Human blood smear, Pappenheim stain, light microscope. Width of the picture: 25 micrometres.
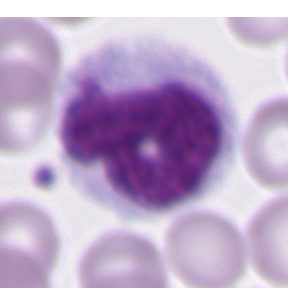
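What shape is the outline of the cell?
Roughly round.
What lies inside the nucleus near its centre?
A small, pale, clear spot.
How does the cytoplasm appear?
Pale greyish-blue, without coarse dark granules.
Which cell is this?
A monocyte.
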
